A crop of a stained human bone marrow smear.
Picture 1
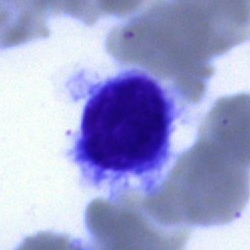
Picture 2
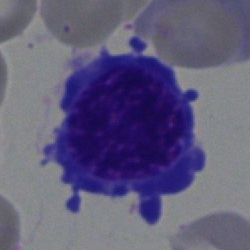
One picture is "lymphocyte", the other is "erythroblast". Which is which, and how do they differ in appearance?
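That first one's a lymphocyte, and the second's an erythroblast. Look at the cytoplasm colour: pale blue in the lymphocyte, deep blue in the erythroblast.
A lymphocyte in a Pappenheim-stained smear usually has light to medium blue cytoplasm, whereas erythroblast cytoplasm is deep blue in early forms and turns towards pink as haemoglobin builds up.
Then the surface: several small rounded blebs of cytoplasm stick out from the erythroblast, the largest hanging from its lower edge, while the lymphocyte is roughly round with a ragged edge. Both have only a narrow rim of cytoplasm. In the lymphocyte the nucleus fills most of the cell and stains dark purple and dense, and the cytoplasm shows no distinct granules.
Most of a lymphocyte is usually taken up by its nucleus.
The erythroblast shows no clear vacuoles. Pale red cells lie around the lymphocyte without overlapping it.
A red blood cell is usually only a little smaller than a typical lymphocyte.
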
